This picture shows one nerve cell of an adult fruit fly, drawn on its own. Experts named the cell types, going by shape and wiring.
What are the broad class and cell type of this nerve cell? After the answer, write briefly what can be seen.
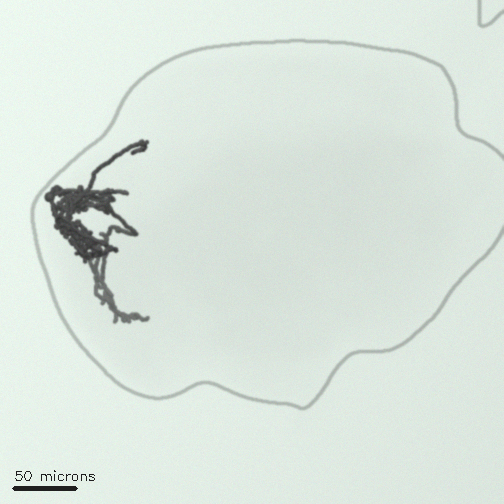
Its broad class is central-brain intrinsic neuron. Its cell type is SLP444. Its cell body lies on the left of the picture. From top to bottom in the picture it spans about 150 microns.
